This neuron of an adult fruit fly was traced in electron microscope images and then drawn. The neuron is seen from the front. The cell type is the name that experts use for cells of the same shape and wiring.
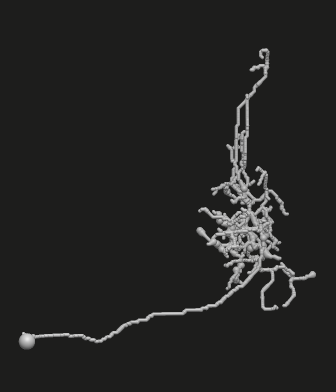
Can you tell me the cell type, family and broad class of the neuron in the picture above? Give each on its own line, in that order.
PRW022
hemilineage TRdl_a
central-brain intrinsic neuron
